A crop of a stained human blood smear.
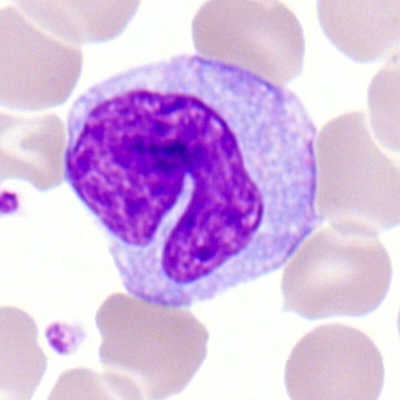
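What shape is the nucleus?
It is a single folded mass, with a narrow cleft running into it from the lower side.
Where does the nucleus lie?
Toward the left of the cell, so the band of cytoplasm is wider on the right.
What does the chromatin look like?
Purple and mottled, with darker clumps among lighter patches.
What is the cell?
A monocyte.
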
